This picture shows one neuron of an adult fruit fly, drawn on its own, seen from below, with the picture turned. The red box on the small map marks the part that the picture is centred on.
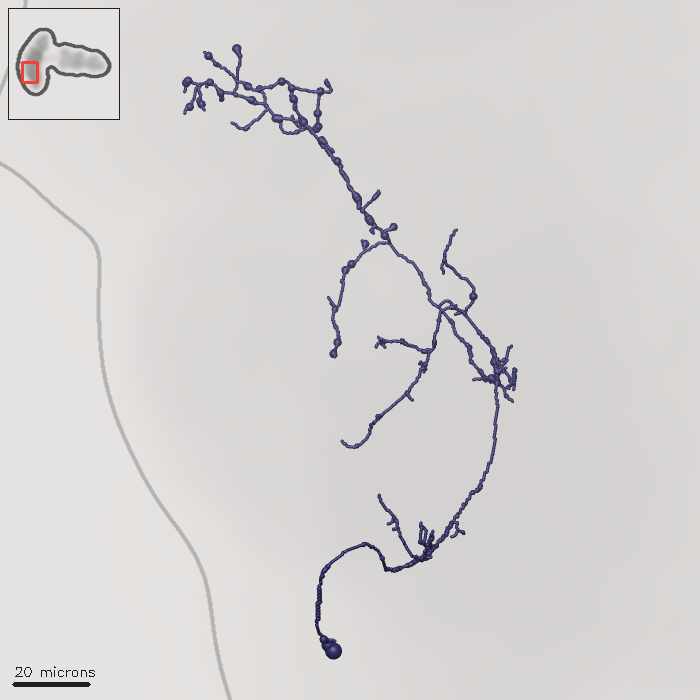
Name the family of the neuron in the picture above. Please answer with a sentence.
The family is hemilineage SIPa1_ventral.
